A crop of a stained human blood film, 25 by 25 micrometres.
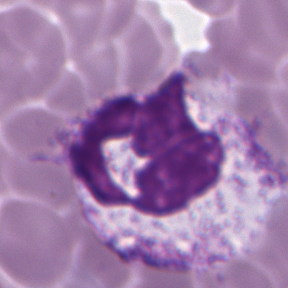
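Segmented neutrophil, the nucleated cell at the centre of a stained peripheral blood smear. Its nucleus, a thick curved band lying toward the upper left of the cell, bends around a pale patch of cytoplasm. The nucleus is stained dark purple throughout. The cytoplasm is abundant and very pale, nearly colourless.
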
